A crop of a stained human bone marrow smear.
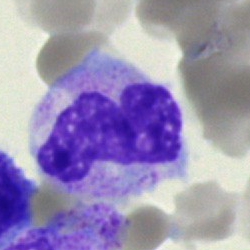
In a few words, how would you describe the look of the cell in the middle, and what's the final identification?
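Let me start with the outline: roughly round and smooth, although the picture is slightly out of focus, which softens the edges. The chromatin looks dark purple and clumped, with small pale spots scattered through it. In the cytoplasm I can make out fine pink-purple granules, scattered throughout. So I would call this a band neutrophil.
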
